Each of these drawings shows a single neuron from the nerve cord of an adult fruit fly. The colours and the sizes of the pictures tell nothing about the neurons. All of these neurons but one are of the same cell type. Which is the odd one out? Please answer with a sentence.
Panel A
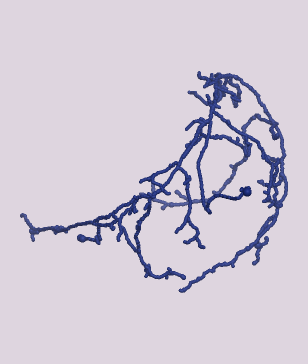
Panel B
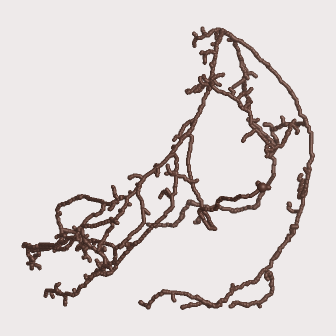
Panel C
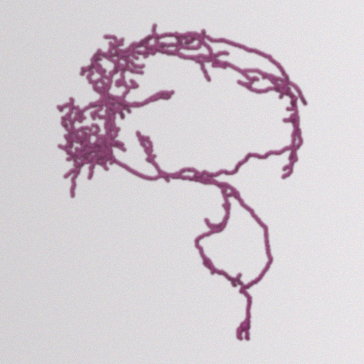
Panel C shows a neuron of another cell type.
